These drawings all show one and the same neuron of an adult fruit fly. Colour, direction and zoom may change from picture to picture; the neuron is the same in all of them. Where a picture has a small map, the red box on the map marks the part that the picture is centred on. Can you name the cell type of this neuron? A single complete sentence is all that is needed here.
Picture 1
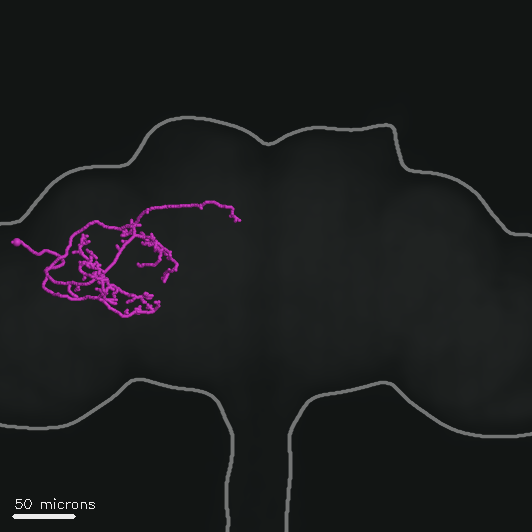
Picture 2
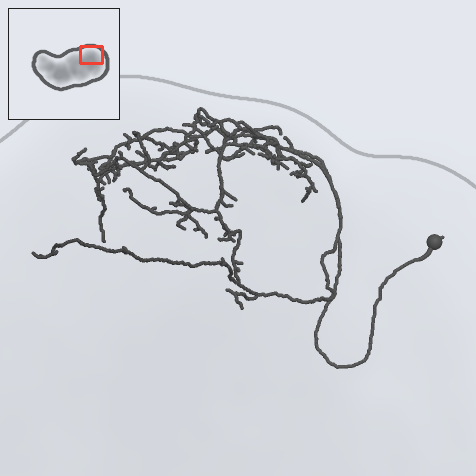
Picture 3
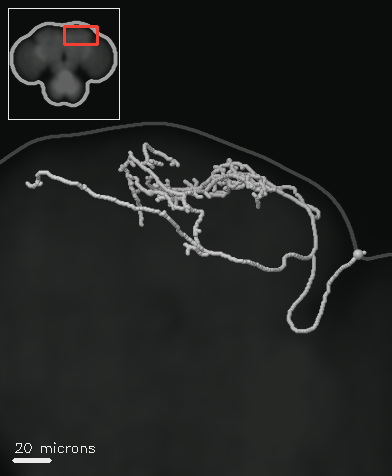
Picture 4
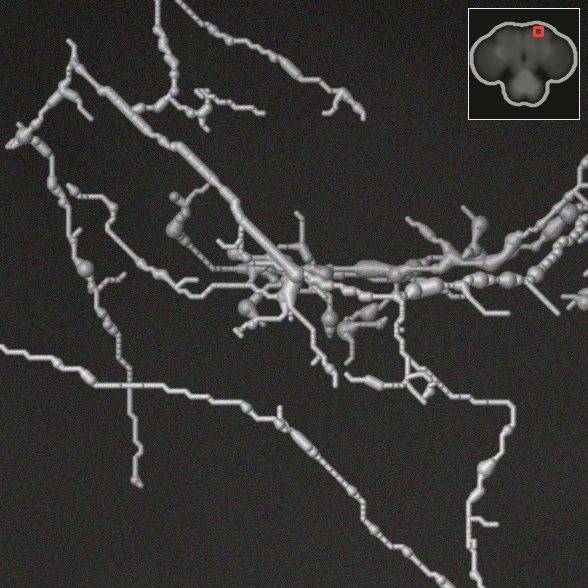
By its cell type, the neuron is SLP065.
